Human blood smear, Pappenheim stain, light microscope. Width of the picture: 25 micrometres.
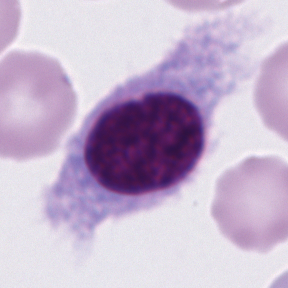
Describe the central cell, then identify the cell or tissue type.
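This one's stretched out, running diagonally from lower left to upper right, and its border is ragged and irregular instead of smooth. There's a small notch in the upper edge of the nucleus, and you won't spot any nucleoli. It's a hairy cell.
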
